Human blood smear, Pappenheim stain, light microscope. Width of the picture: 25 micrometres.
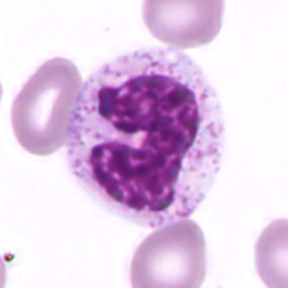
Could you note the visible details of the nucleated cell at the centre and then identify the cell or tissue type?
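Outline roughly round, edge smooth. Nucleus a thick C-shape, opening facing left. Nucleoli not seen. Fine pink-violet granules scattered throughout cytoplasm. Band neutrophil.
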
